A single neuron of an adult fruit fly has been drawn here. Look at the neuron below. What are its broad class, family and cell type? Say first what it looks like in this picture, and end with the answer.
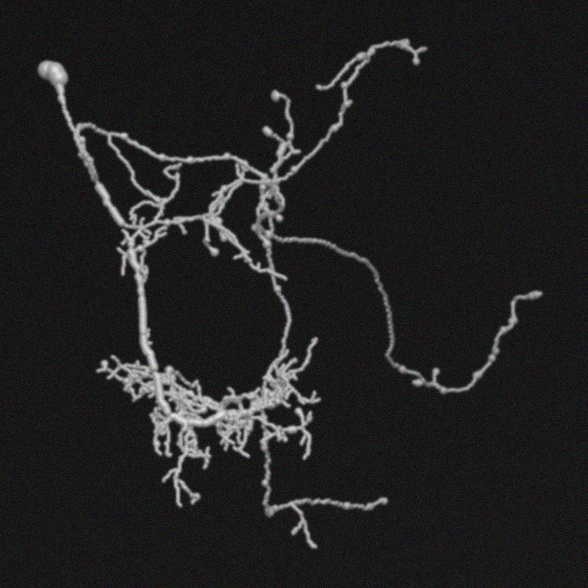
Its cell body lies at the upper left of the picture. Dozens of branch ends can be seen. This is a central-brain intrinsic neuron. The family is hemilineage LHl1. Its cell type is AVLP755m.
